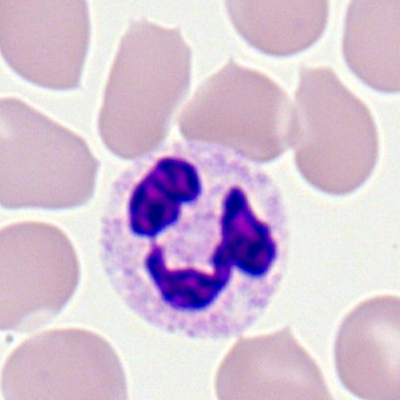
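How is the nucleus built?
In several separate dense lobes, curving like a ring around the centre of the cell.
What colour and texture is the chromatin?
Dark purple and coarsely clumped.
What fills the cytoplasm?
Fine, small lilac granules.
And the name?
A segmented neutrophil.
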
